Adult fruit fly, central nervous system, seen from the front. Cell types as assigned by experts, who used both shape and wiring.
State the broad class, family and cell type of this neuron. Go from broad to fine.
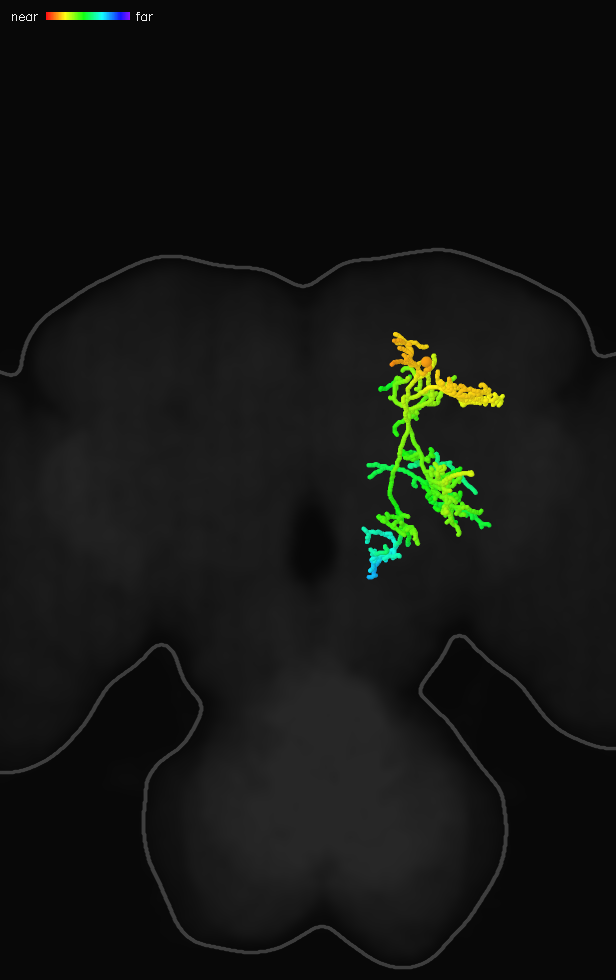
central-brain intrinsic neuron; hemilineage CREa2_ventral; LAL029_d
